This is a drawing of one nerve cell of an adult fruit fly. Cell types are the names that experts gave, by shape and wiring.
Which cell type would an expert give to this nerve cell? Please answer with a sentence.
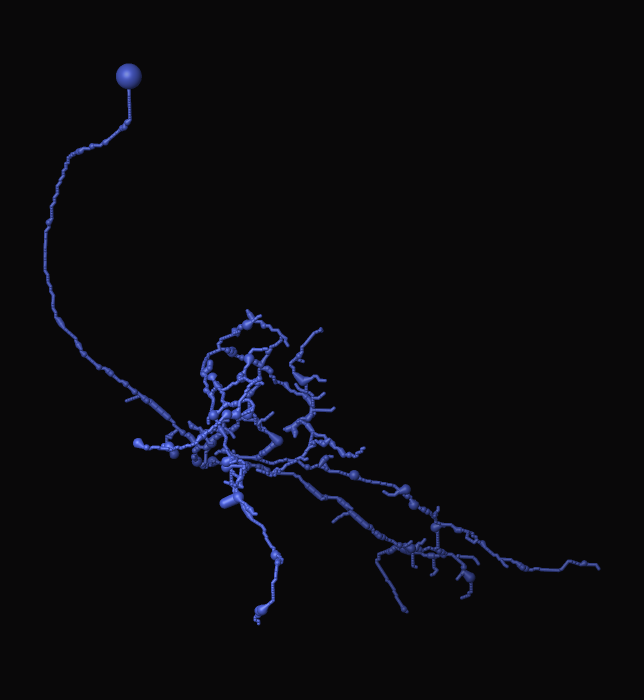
The cell type is SMP438.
